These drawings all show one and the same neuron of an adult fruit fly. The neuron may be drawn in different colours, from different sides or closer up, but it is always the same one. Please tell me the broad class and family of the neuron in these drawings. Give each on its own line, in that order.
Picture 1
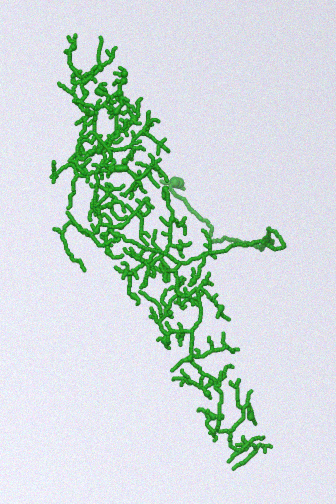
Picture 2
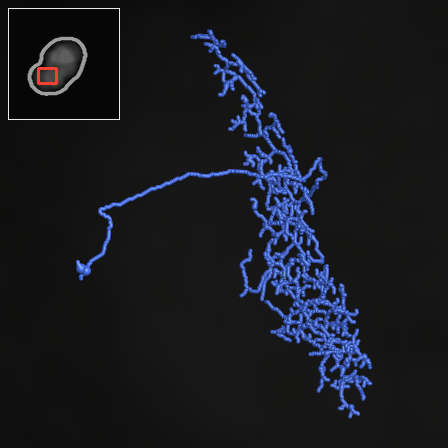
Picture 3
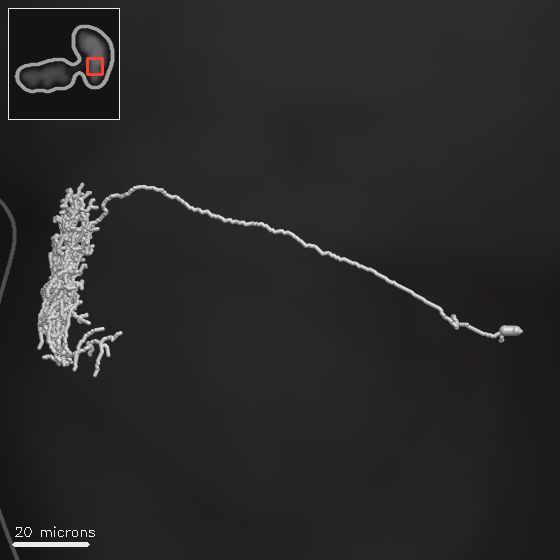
optic-lobe intrinsic neuron
Li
